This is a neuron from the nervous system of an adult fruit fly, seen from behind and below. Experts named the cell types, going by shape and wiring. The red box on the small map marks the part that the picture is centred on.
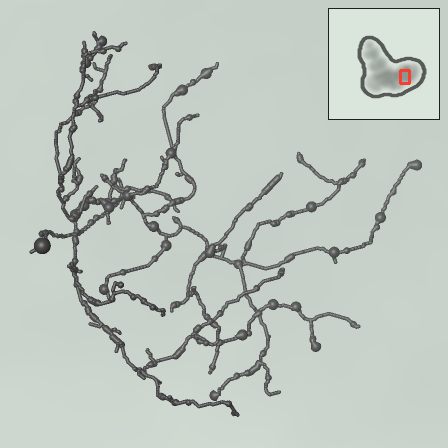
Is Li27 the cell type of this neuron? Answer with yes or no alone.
no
